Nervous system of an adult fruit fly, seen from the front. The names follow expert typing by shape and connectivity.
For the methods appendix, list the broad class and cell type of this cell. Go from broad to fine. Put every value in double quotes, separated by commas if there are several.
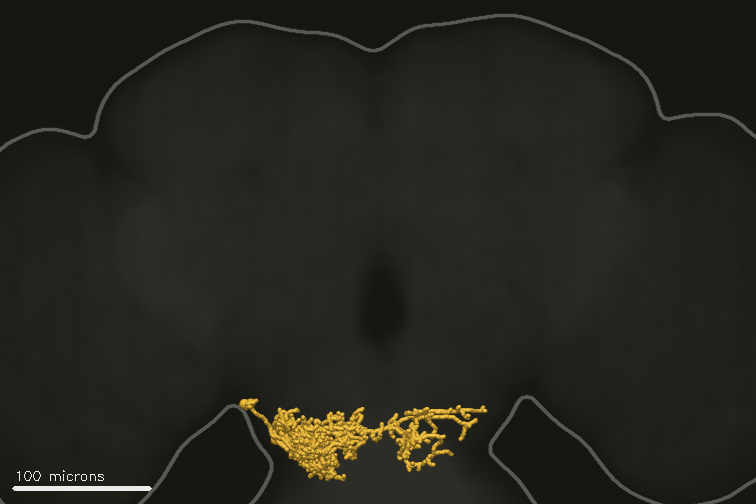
"central-brain intrinsic neuron", "GNG036"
